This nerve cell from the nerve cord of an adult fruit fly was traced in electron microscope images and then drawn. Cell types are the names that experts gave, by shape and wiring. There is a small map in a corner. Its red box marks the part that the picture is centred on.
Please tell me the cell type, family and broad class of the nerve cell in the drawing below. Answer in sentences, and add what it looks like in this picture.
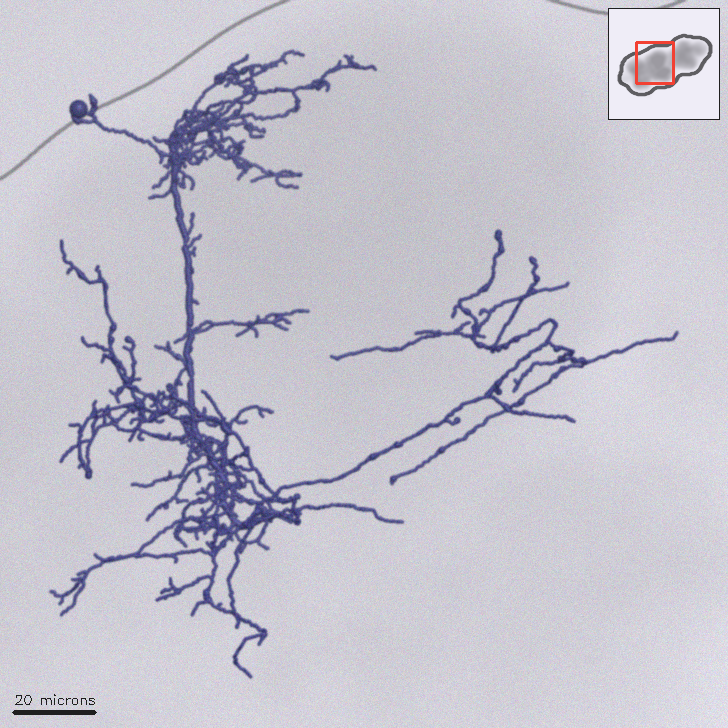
The cell type is IN18B034. The family is hemilineage 18B. This is a nerve-cord intrinsic neuron. From left to right in the picture it spans about 160 microns. The picture shows more than a hundred branch ends.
